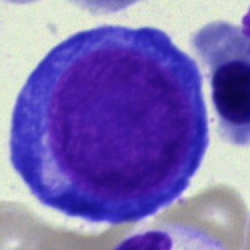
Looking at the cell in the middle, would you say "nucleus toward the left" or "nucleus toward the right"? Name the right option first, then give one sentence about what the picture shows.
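Nucleus toward the right. The rim of cytoplasm is wider on the lower left than on the upper right.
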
